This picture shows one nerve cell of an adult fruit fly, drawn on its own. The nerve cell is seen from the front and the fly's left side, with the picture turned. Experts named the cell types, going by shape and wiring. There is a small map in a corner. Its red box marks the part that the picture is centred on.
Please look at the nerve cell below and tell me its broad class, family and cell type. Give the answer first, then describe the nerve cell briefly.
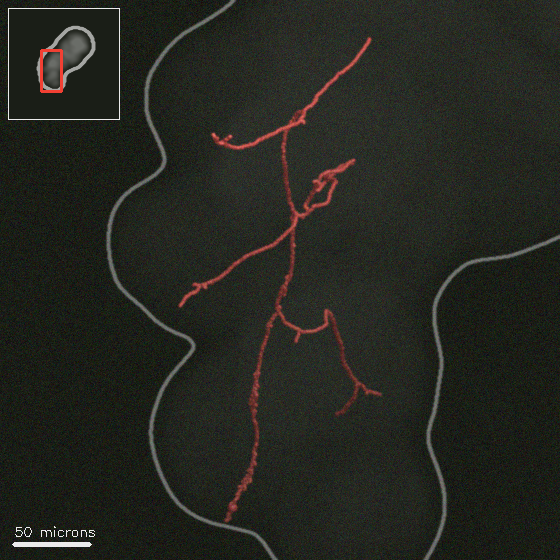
This is a sensory neuron entering the nerve cord. The name of its family is class mechanosensory proprioceptive. It is of cell type SNpp53. By the scale bar it is about 300 microns tall in this view. In this view it is taller than it is wide.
